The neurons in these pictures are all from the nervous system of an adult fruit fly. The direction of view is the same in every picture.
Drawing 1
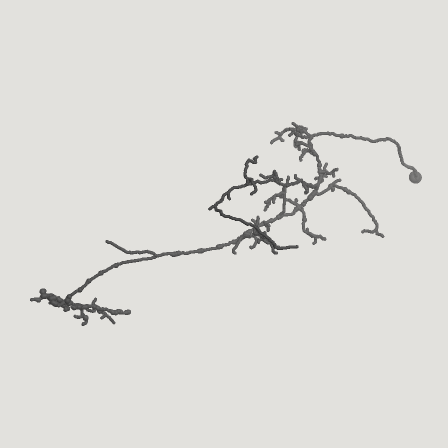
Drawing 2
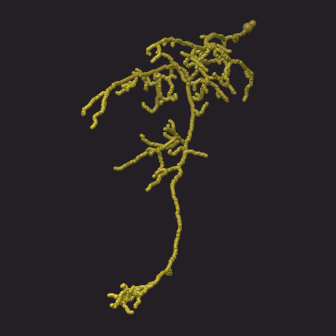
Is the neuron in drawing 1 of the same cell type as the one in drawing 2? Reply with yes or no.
yes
